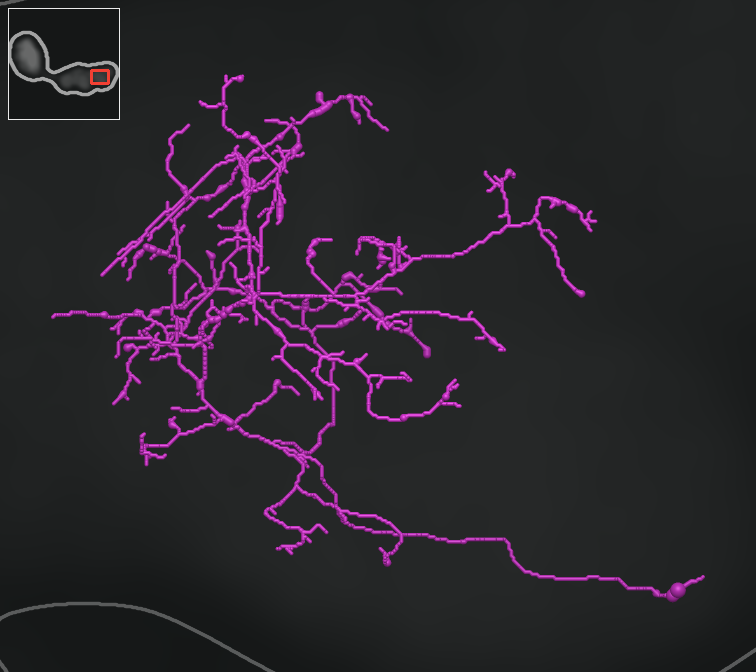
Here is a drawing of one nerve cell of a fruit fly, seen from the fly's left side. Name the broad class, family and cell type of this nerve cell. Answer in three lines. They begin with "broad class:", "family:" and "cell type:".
broad class: nerve-cord intrinsic neuron
family: hemilineage 16B
cell type: IN16B085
